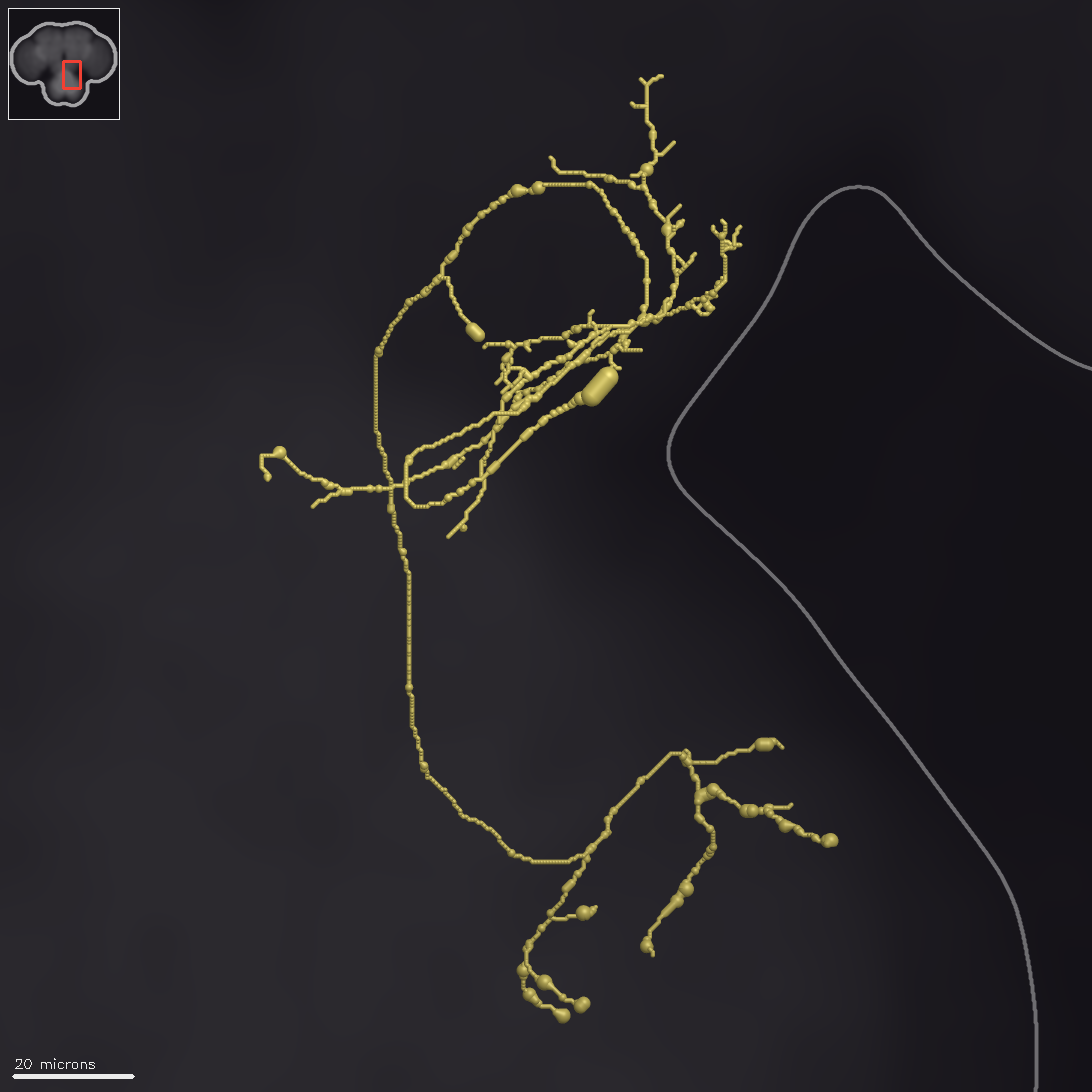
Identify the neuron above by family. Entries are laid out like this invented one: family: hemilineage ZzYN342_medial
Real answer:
family: hemilineage MX12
